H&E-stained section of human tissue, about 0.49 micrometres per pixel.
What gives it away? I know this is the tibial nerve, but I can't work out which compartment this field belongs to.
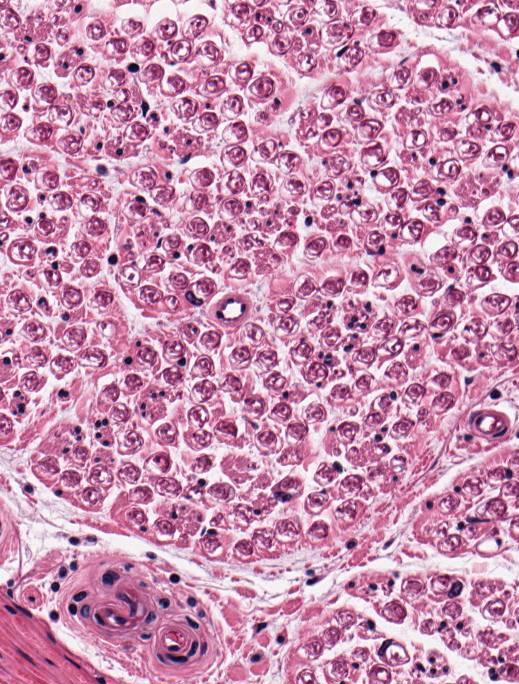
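This tissue is a nerve fascicle. Small dark oval nuclei, mostly of Schwann cells, lie scattered between the fibres. Near the centre of the large fascicle lies a single small capillary with an open round lumen.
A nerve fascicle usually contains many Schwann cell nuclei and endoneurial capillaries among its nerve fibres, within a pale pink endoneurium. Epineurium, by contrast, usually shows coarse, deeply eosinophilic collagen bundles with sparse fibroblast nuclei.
No fat cells appear anywhere in the field.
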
